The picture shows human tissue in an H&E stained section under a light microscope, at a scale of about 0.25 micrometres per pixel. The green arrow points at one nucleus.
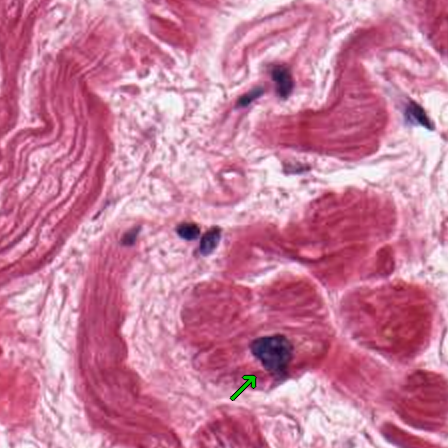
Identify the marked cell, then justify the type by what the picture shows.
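The marked nucleus belongs to a cardiomyocyte. The nucleus is dark purple and irregular, somewhat angular in outline, and it is larger than the small dark nuclei in the pale tissue between the fibres. The cytoplasm is abundant and deep pink-red, with a faint streaky, fibrillar texture. The cell is one of a group of rounded, cross- or obliquely cut pink fibre profiles that lie packed side by side. Pale, loose, wispy tissue borders the group just below the nucleus and separates it from the neighbouring fibres.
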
